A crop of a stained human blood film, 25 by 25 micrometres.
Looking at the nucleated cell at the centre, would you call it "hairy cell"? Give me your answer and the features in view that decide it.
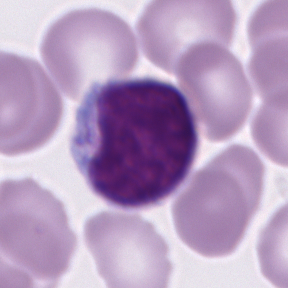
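Cell roughly round; nucleus roughly round, unlobed, about 10 micrometres across, filling about 80% of the cell's area. Chromatin dense, coarsely clumped. Cytoplasm pale blue, only a narrow crescent on the left, without distinct coarse granules.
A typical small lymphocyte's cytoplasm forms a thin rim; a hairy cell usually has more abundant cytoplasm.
Narrow crescent: against hairy cell.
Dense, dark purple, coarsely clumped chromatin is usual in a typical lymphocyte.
Chromatin: for typical lymphocyte.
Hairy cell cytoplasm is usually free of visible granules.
Absent granules: no count against hairy cell. Verdict: typical lymphocyte, not hairy cell.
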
